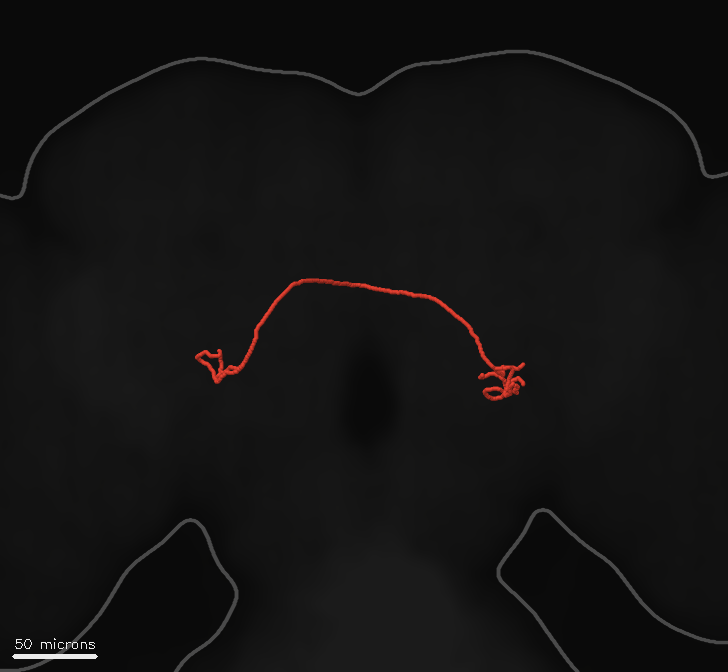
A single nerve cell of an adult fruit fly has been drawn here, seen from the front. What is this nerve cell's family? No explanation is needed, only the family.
class olfactory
